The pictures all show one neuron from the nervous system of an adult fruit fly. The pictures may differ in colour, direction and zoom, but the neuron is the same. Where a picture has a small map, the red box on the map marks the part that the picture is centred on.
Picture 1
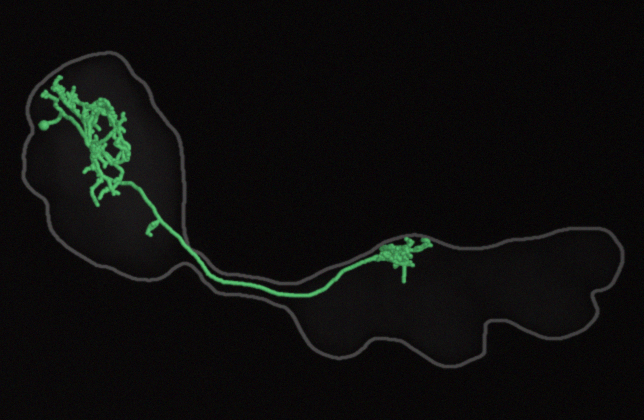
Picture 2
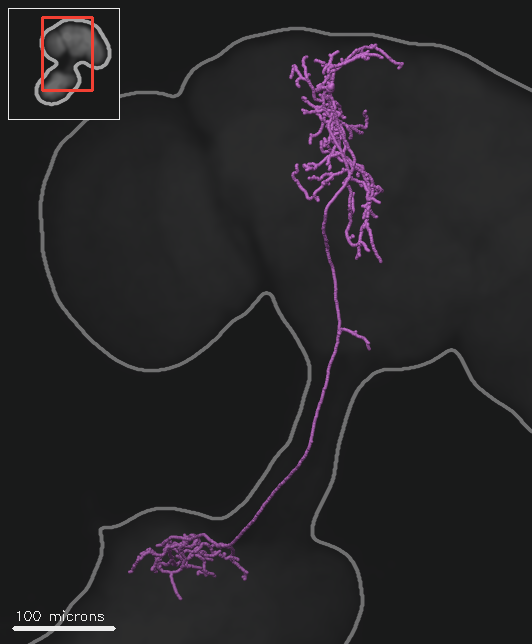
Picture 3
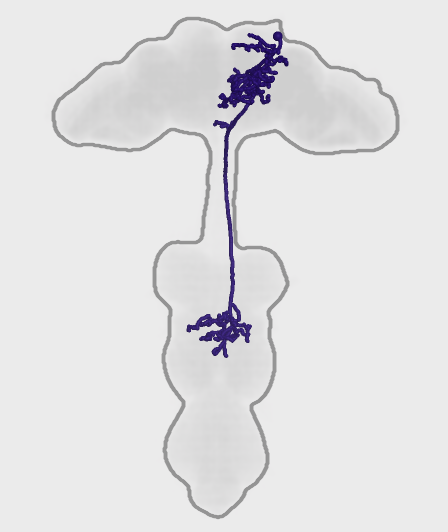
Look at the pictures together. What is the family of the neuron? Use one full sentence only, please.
Among the members of family hemilineage WEDd1 is this neuron.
